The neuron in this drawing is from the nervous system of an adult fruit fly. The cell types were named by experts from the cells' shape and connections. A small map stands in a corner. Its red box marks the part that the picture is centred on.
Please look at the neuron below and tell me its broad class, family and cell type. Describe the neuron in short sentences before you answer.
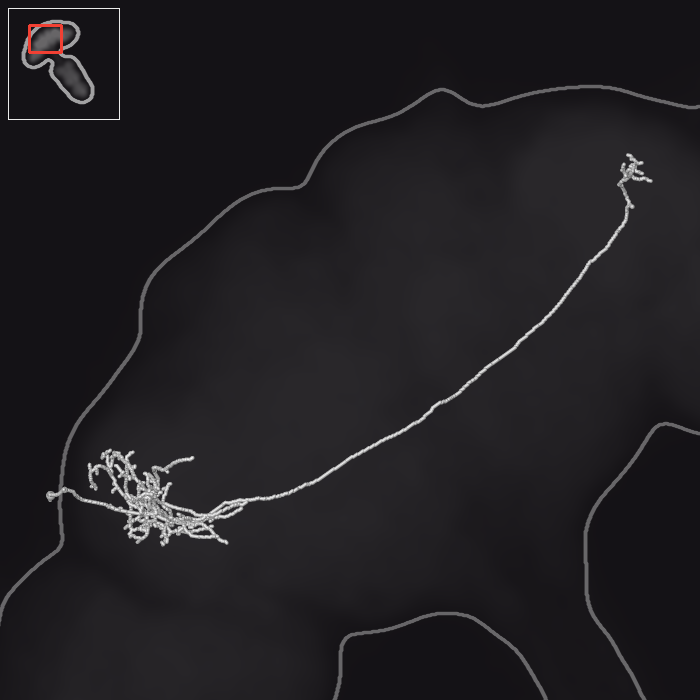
It lies in the brain. As drawn here it is wider than it is tall. Its broad class is central-brain intrinsic neuron. Its family is hemilineage VLPl&d1_lateral. The cell type is CB4214.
